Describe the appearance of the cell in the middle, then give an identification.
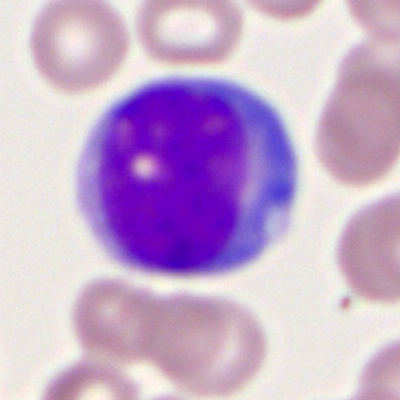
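First, the outline: round and smooth. Second, the nucleus: it fills most of the cell and carries a distinct pale spot in its left half. Third, the cytoplasm: a wider crescent on the right side of the nucleus. Name: myeloblast.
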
